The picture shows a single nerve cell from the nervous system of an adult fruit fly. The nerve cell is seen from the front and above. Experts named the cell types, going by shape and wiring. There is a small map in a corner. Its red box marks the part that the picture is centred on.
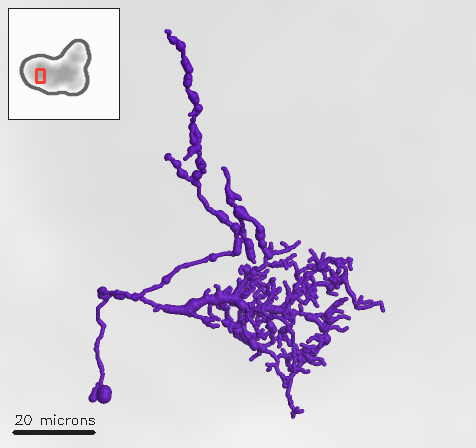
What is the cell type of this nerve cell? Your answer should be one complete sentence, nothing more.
The single nerve cell here is of type CB2108.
